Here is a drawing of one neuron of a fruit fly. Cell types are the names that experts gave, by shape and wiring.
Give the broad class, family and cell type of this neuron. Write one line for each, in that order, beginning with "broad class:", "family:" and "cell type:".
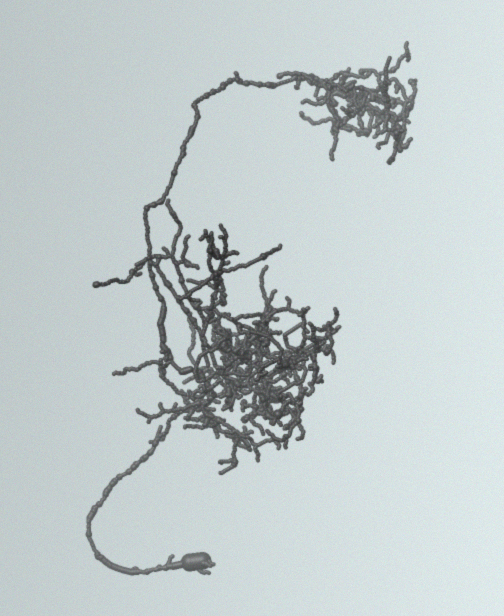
broad class: central-brain intrinsic neuron
family: hemilineage DL1_dorsal
cell type: SMP269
